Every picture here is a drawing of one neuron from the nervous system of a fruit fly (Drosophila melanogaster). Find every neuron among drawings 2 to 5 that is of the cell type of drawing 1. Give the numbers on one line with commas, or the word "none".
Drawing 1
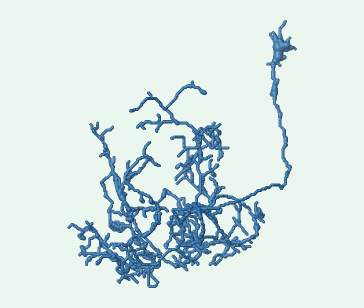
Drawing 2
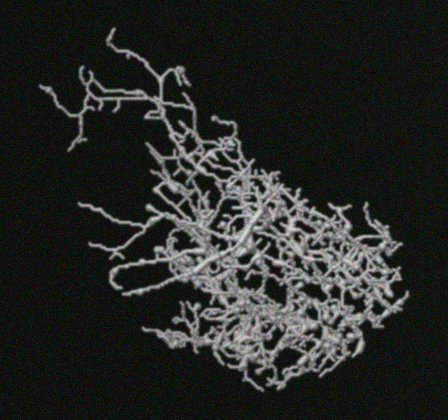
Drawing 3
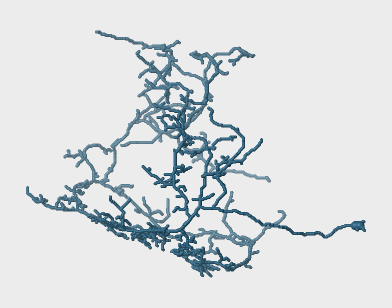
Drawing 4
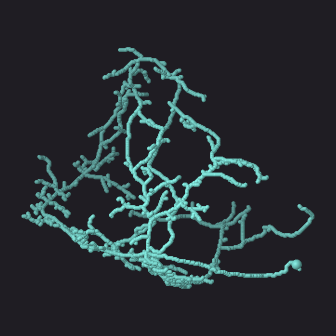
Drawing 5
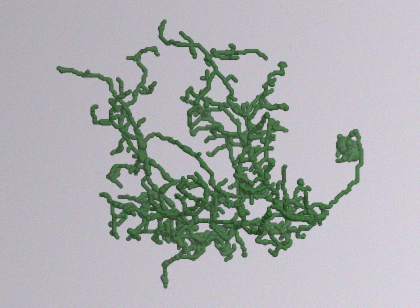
2, 5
